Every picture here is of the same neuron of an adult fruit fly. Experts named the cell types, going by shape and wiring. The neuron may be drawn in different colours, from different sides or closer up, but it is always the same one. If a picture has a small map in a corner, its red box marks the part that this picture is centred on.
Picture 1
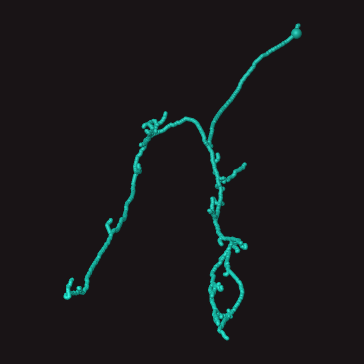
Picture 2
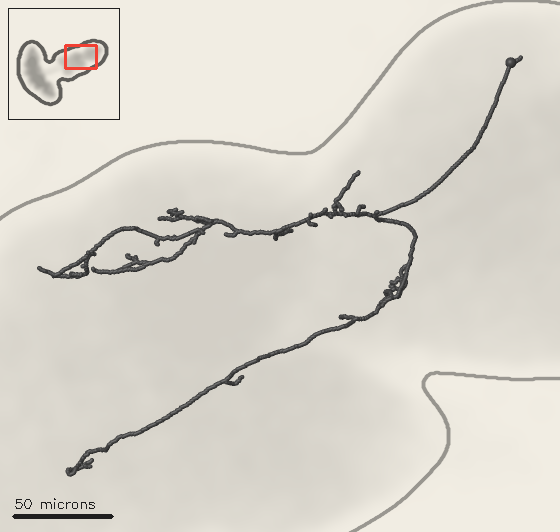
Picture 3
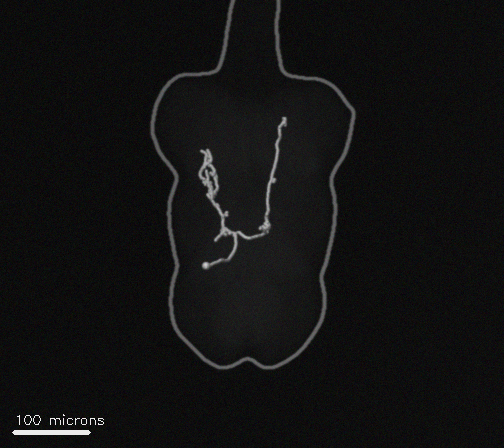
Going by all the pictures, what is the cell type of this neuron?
IN07B096_b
